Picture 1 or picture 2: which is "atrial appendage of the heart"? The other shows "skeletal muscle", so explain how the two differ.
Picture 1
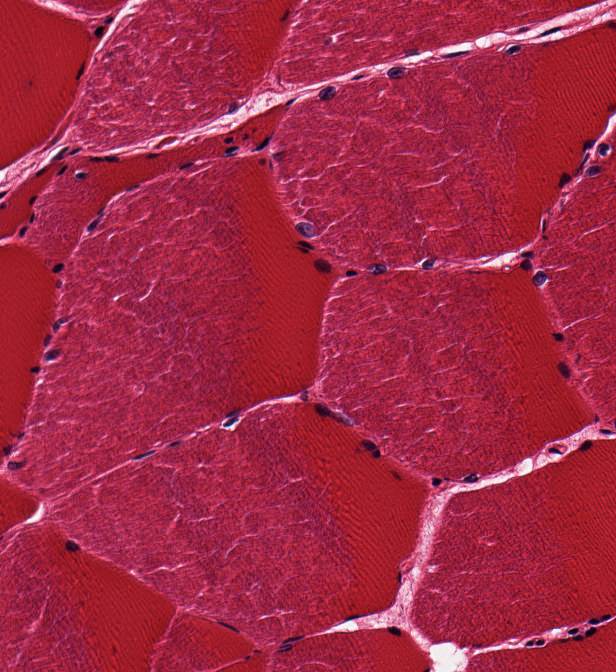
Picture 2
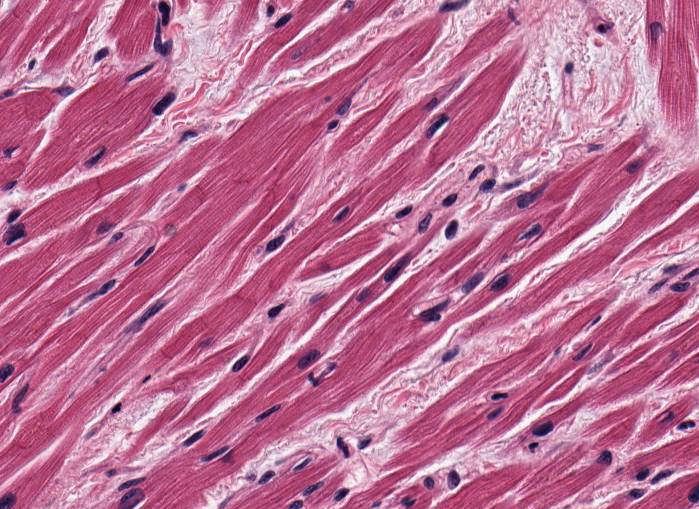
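Picture 1: skeletal muscle. Picture 2: atrial appendage of the heart. Skeletal muscle nuclei: small, dark purple, flattened or oval, at fibre edges just inside the borders; none central. Cytoplasm deep red, finely stippled. No fat cells between fibres. Atrial fibres: branch and join neighbours; oval nuclei central. Between fibres: pale, loose, wavy connective tissue, widest toward top and upper right, with small, dark, slender nuclei.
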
